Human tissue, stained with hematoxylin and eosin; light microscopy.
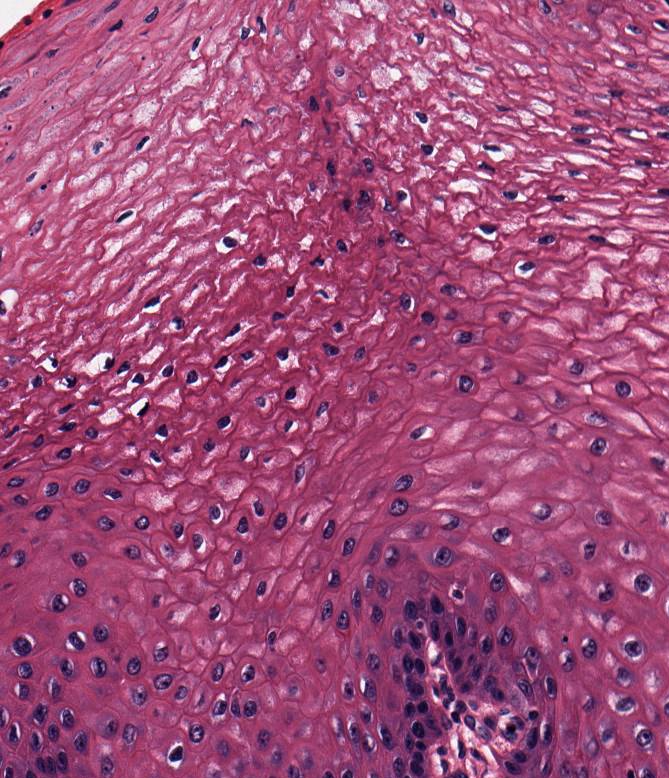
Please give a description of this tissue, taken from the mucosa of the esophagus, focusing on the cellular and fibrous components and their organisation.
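Almost the whole field is stratified squamous epithelium, maturing upward. Lower, polygonal cells with pink cytoplasm and round central nuclei; upper half, pale, partly clear cytoplasm and small, dark, shrunken nuclei. At lower right, small crowded dark-nucleated cells with scant cytoplasm line a narrow stromal papilla.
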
